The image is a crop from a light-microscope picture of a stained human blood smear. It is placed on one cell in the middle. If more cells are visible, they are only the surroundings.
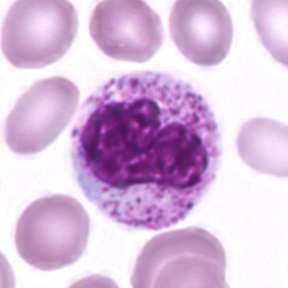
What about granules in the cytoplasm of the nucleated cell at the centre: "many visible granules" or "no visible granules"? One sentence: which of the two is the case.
What is seen in the cytoplasm of this cell is many granules.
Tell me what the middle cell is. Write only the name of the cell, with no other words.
band neutrophil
